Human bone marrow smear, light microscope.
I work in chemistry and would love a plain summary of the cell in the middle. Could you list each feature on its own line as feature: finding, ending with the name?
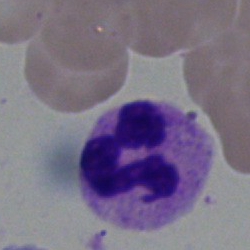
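Outline: round and smooth
Chromatin: dark purple, densely clumped
Cytoplasm: plentiful, pale pinkish-lilac
Granules: fine, faint lilac, within the cytoplasm
Name: segmented neutrophil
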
